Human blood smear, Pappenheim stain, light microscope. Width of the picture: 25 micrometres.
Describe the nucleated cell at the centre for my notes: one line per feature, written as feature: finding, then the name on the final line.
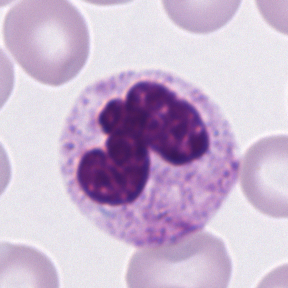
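Outline: round and smooth
Chromatin: dark purple, coarsely clumped
Nucleoli: none that I can see
Cytoplasm: abundant, pale pinkish-lilac
Name: segmented neutrophil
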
